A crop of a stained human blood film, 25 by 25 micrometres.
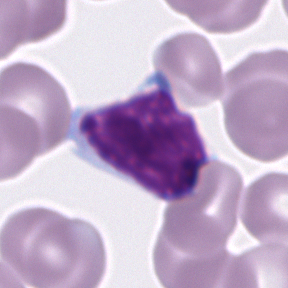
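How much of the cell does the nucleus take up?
Almost all of it, and it measures about 11 by 8 micrometres.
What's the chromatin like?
Dark and coarsely clumped, with a few small reddish dots lying over the nucleus.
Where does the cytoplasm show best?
Along the left edge of the cell.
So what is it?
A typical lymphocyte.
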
